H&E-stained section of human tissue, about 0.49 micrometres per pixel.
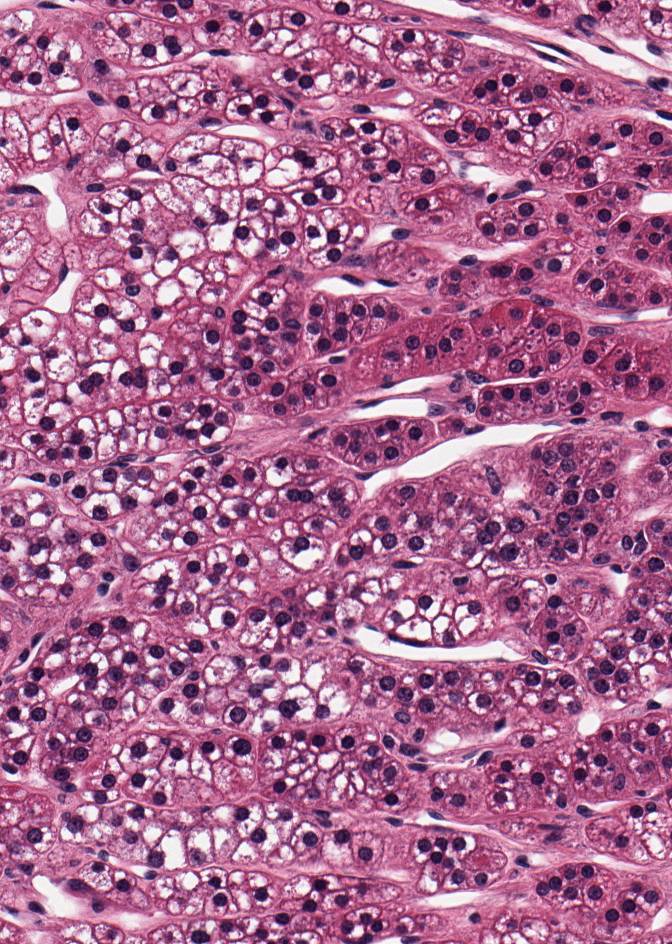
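Adrenal gland. Pale, bubbly cells predominate left and lower; denser pink cells toward right middle. Pale cells: many small clear vacuoles separated by thin pink strands. Dense cells: finely granular eosinophilic cytoplasm, few or no vacuoles. Cord cells: round, central, dark nuclei of fairly uniform size.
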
